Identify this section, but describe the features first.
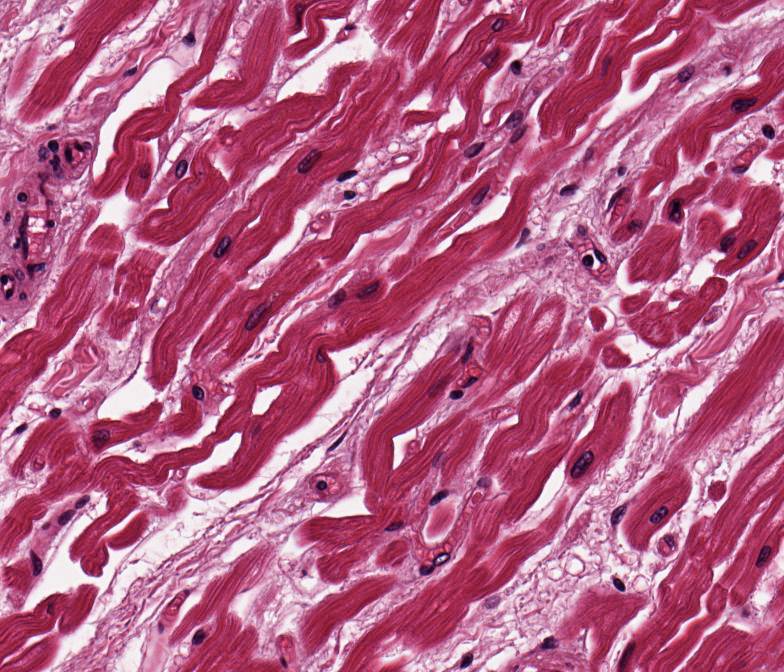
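Muscle fibres run mostly diagonally, lower left to upper right, many wavy and undulating rather than straight. Each holds a single central oval nucleus in deeply, evenly eosinophilic dark red cytoplasm. The section is atrial appendage of the heart.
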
